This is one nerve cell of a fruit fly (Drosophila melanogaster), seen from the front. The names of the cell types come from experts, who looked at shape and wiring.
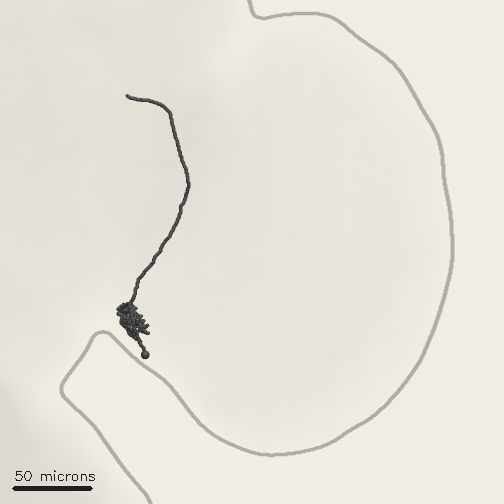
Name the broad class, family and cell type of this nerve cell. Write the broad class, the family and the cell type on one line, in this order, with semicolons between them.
visual projection neuron; LoVP; LoVP13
